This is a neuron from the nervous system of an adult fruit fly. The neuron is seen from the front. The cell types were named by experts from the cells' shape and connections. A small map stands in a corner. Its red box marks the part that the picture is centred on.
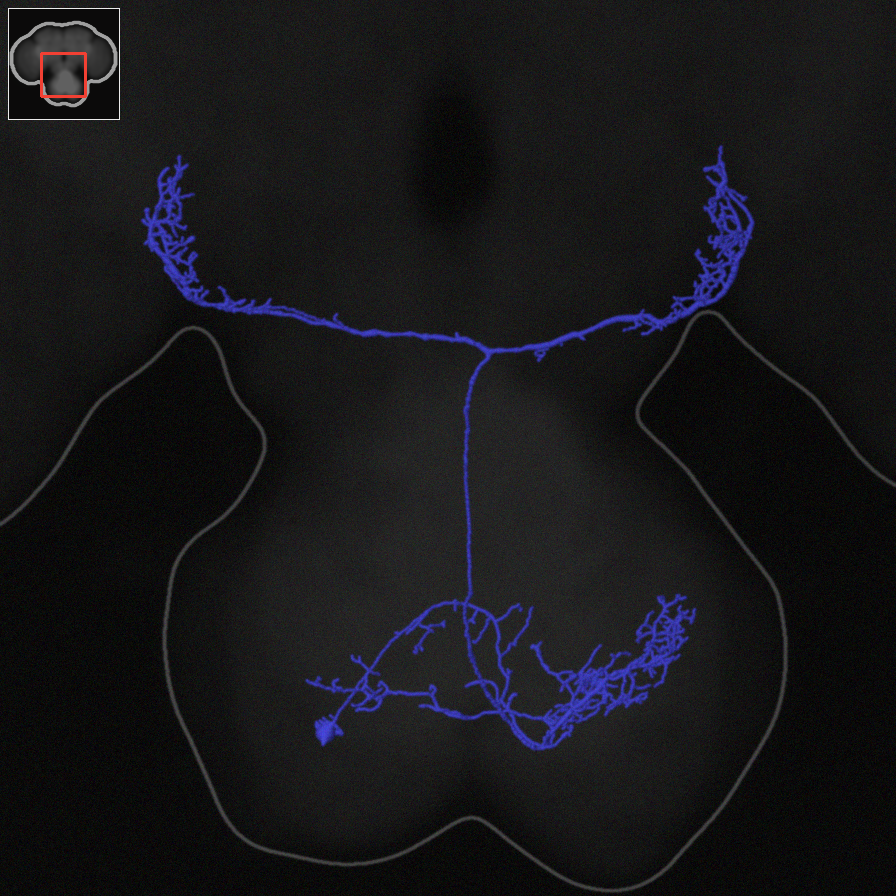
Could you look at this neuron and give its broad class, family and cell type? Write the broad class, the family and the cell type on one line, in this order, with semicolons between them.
ascending neuron; hemilineage 08B; AN08B007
